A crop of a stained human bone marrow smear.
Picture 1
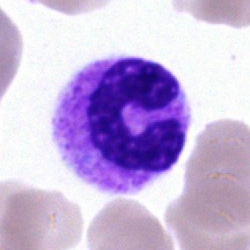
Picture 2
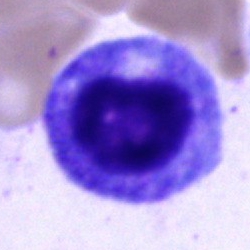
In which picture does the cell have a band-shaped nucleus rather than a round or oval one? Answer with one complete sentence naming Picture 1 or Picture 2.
It is the cell in Picture 1 whose nucleus forms a bent band without separate lobes.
